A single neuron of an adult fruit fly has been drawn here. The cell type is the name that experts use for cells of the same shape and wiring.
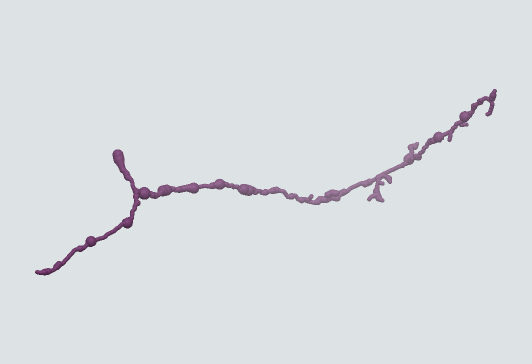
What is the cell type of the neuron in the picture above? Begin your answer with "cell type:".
cell type: SNta35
